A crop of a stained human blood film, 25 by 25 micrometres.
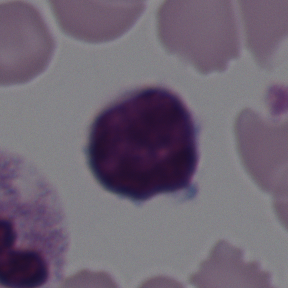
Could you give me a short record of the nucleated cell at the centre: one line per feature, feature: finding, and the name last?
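Cytoplasm: only a very thin pale blue rim, at the nucleus edge
Chromatin: dense, dark purple, coarsely clumped
Blebs: small and bluish, off the lower right edge
Outline: slightly uneven, not perfectly smooth
Size: cell about 10 micrometres across, nucleus about 10 micrometres across
Nucleus: fills about 90% of the cell's area
Name: typical lymphocyte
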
